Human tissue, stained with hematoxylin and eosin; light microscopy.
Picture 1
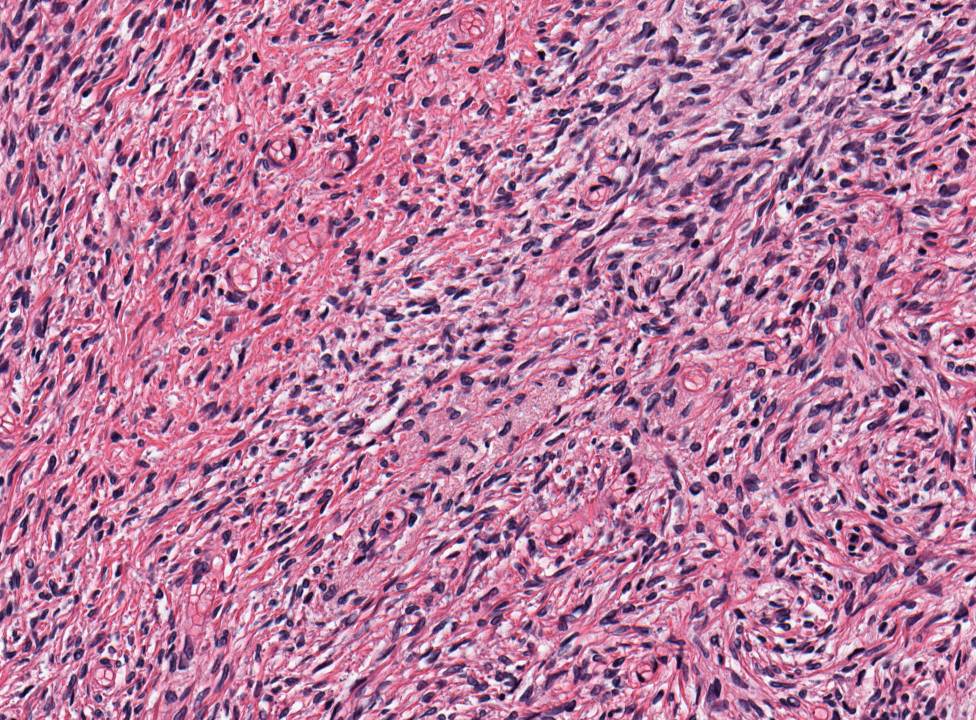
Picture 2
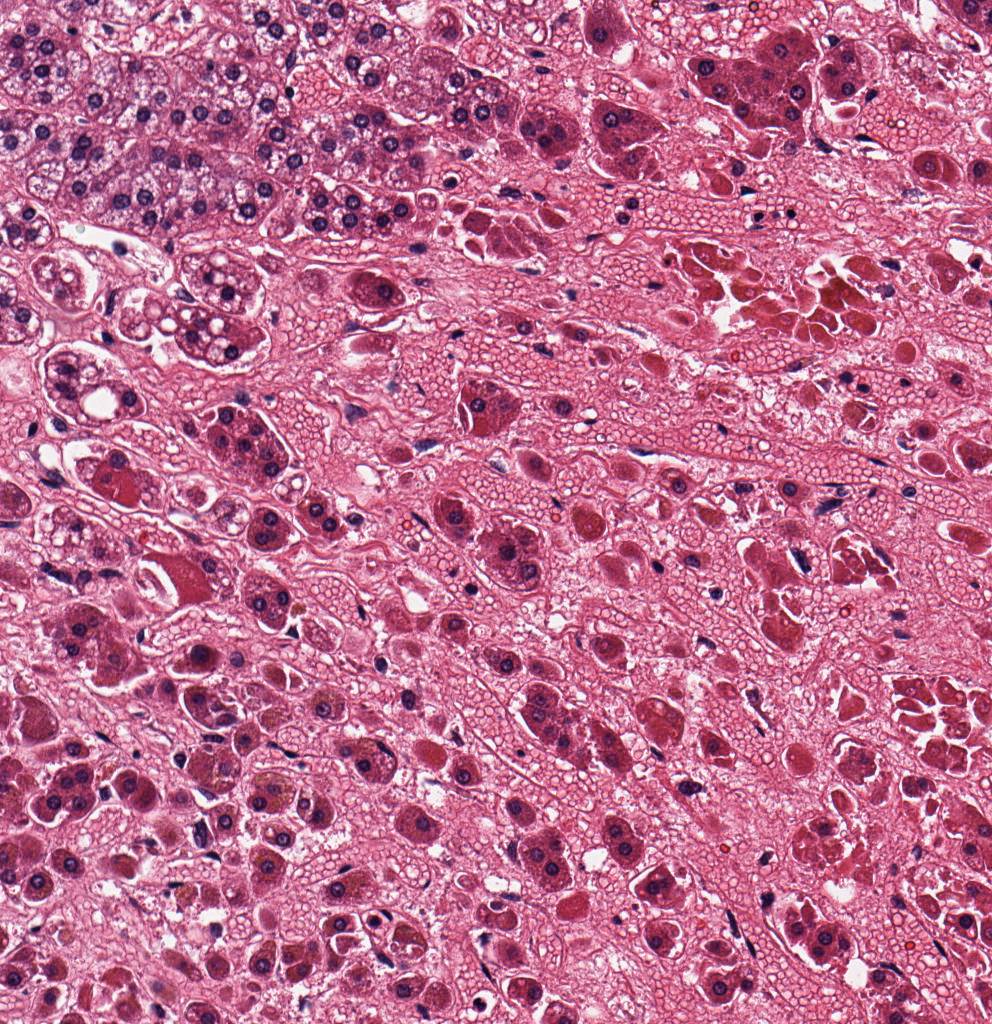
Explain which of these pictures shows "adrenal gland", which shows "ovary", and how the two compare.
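Sorting the pair: ovary is picture 1, adrenal gland picture 2. Start with the cells: in the ovary they are spindle cells with scant pink cytoplasm and no distinct borders, curving into small whorls toward the lower right, while many adrenal cells have pale pink cytoplasm filled with numerous small, uniform, clear round vacuoles, giving a bubbly look. Next, the nuclei: ovarian nuclei are elongated to ovoid and darkly stained, whereas those of the bubbly adrenal cells are round and central with a distinct nucleolus, and some of these cells hold two. Last, what lies between: the adrenal gland has small, dark, elongated spindle-shaped nuclei in thin strands between its cell cords, and the ovary field contains no epithelium, glands or fat cells anywhere.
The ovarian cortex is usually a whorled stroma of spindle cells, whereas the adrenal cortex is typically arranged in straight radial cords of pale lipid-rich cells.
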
